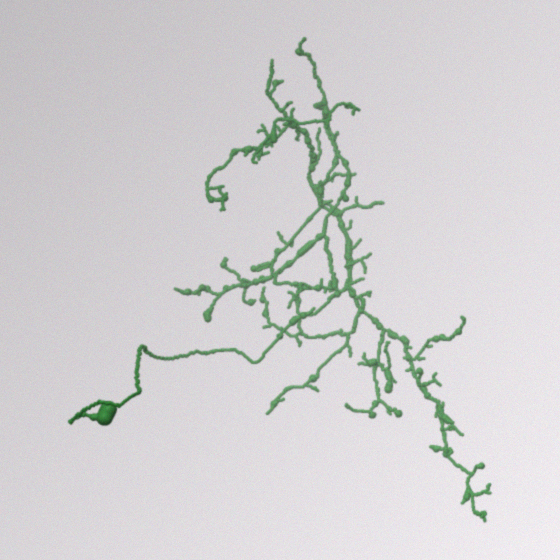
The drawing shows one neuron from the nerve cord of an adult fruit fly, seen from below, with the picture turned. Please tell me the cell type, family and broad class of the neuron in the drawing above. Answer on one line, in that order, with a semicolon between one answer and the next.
IN03B058; hemilineage 03B; nerve-cord intrinsic neuron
